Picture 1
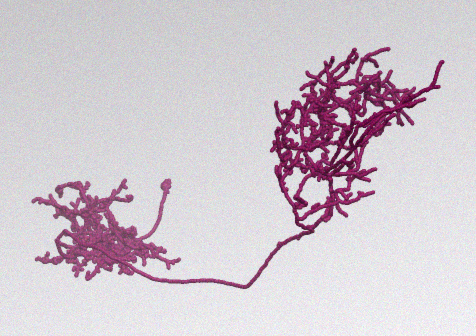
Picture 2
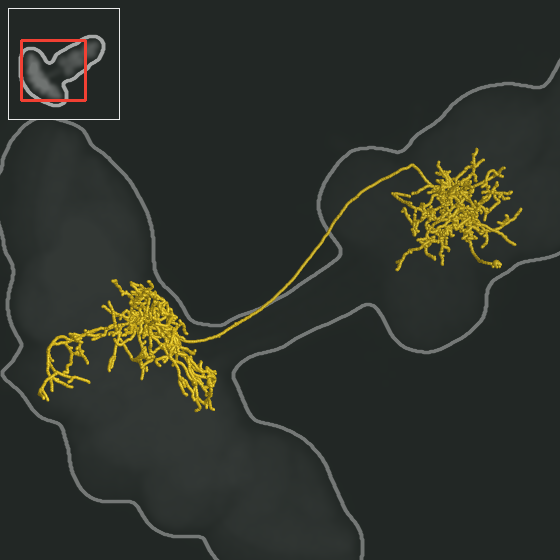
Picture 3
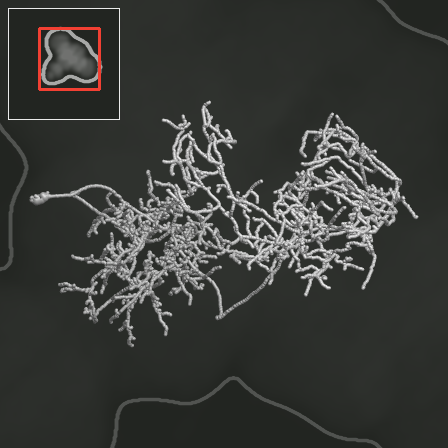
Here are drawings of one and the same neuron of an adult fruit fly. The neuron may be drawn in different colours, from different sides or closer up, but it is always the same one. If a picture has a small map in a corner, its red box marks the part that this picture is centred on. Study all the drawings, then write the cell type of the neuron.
AN19B017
